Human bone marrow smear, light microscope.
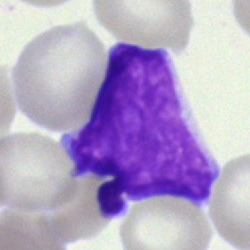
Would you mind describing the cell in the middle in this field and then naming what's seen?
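Look first at the cytoplasm: there is very little, barely visible beyond the nucleus. No granules can be seen anywhere in the cell, and no vacuoles either. There is one small dark rounded knob projecting from its lower left edge. This is a blast.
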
